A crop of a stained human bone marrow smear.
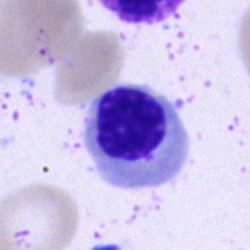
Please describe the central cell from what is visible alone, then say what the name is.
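A smooth, roughly round outline bounds the cell. Its chromatin is dark purple and coarsely clumped. The cytoplasm contains neither granules nor vacuoles. The cell is an erythroblast.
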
